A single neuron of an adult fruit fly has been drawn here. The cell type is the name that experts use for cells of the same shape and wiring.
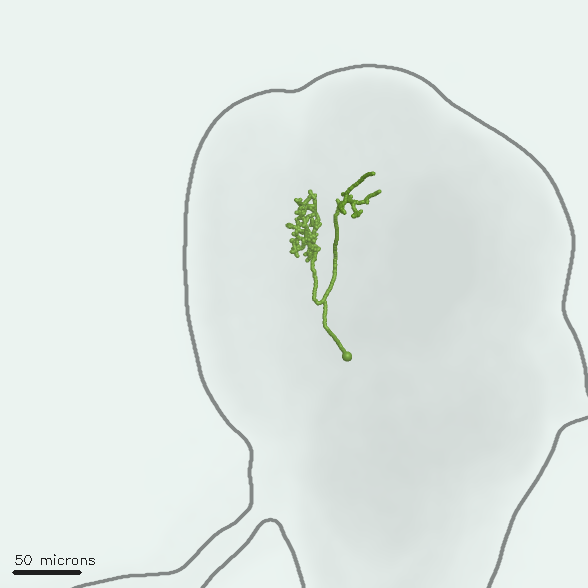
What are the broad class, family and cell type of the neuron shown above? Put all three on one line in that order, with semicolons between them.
visual projection neuron; LoVP; LoVP2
